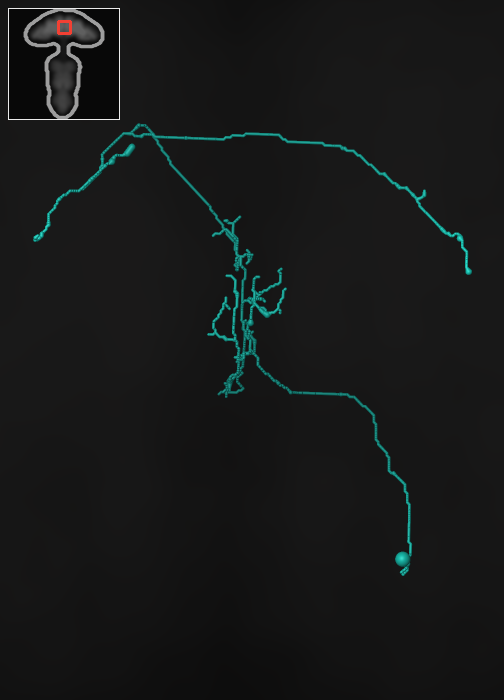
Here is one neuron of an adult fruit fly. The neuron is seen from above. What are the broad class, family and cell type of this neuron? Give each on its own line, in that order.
central-brain intrinsic neuron
class CX
FS3_b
